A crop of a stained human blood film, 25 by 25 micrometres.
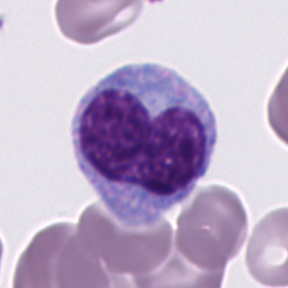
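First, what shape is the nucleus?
It has a notch at its top edge, which gives it a kidney- or heart-like form.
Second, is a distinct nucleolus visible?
No, none can be seen.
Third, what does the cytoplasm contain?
Fine, dust-like pinkish-purple granules.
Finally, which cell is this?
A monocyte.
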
